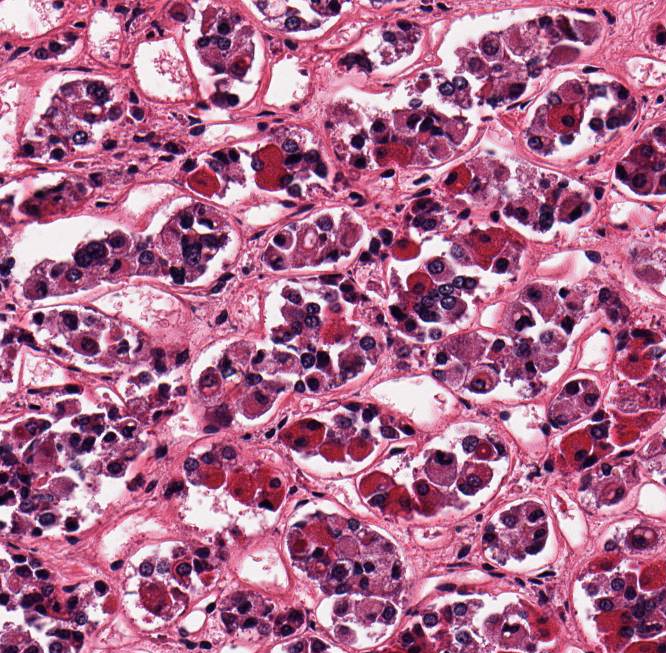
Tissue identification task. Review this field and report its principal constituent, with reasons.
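The field mainly shows the pars distalis of the pituitary. Point one: rounded nests of cells fill the whole field, each enclosed by thin pink septa.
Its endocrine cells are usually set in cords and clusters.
Point two: deep red cytoplasm marks cells scattered singly and in small groups through the nests.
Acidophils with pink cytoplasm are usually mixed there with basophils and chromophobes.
Also noted: most nuclei are round and dark, and the septa hold flattened, elongated nuclei.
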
